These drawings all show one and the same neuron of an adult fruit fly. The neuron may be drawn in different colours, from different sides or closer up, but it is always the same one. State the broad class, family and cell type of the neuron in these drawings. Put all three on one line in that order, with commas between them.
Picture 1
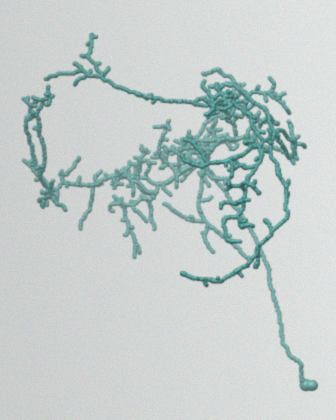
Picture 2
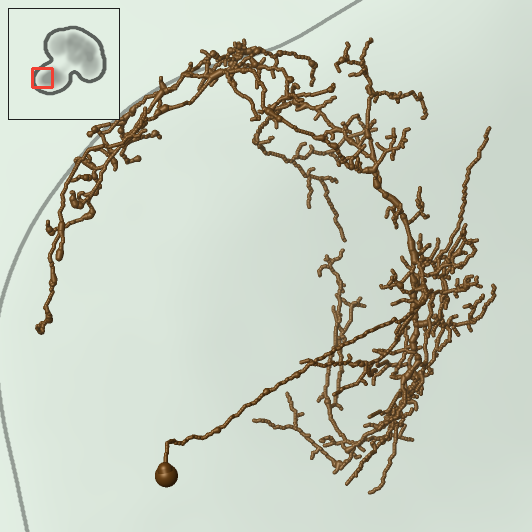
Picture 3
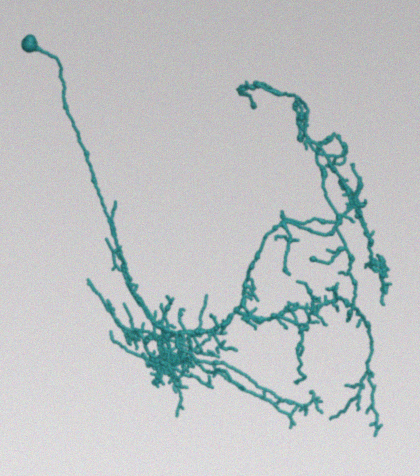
nerve-cord intrinsic neuron, hemilineage 03A, IN03A055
